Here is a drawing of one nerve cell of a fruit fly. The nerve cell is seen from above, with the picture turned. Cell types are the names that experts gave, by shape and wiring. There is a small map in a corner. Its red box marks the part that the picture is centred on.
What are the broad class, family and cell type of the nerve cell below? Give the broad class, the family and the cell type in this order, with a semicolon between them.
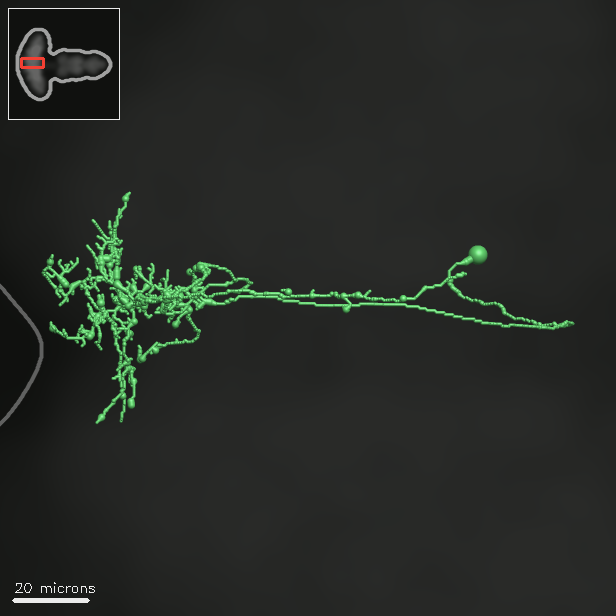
central-brain intrinsic neuron; hemilineage LB5; PRW013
